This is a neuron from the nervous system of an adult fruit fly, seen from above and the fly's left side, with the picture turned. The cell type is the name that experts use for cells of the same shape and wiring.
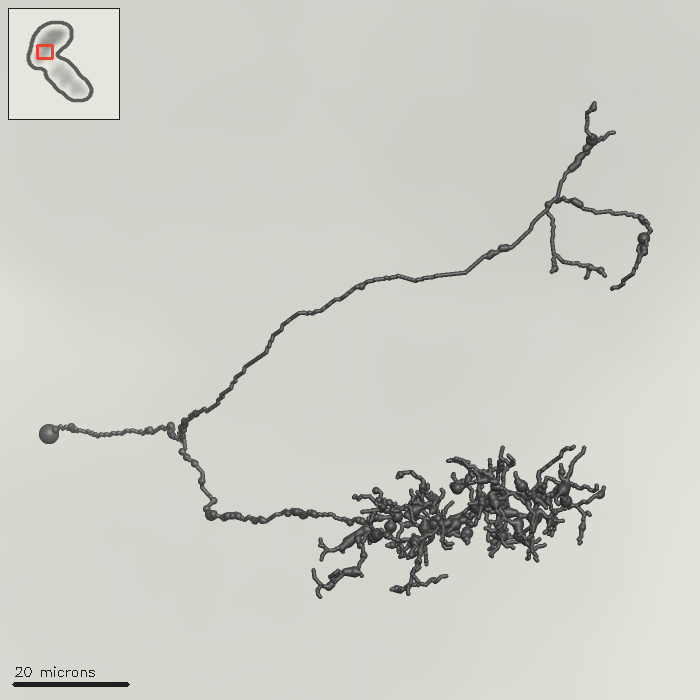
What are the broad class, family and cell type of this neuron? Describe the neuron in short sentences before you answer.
It is in the brain and does not reach the nerve cord. The cell body can be seen on the left of the picture. From left to right in the picture it spans about 110 microns. Its broad class is visual projection neuron. The family is LoVP. It is of cell type LoVP1.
